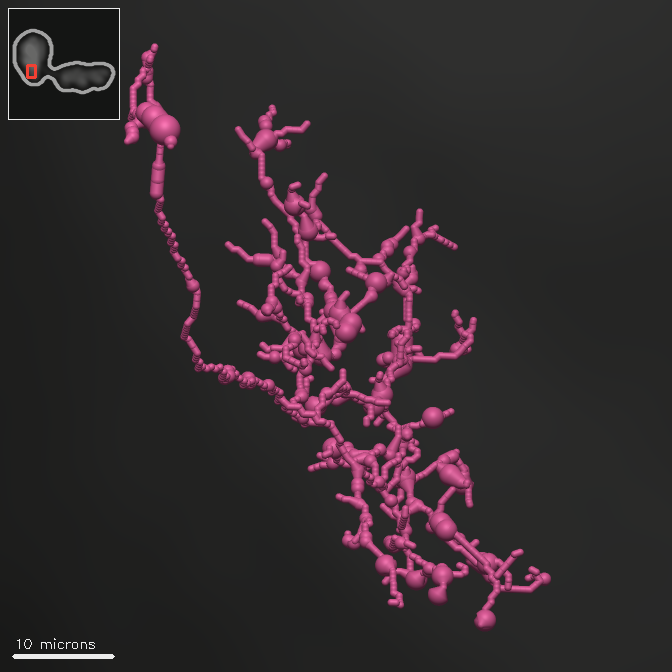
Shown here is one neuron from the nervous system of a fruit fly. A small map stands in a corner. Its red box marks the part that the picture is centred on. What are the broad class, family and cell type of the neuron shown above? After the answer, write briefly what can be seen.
It is an optic-lobe intrinsic neuron. Its family is Cm. It is of cell type Cm11a. Its cell body lies at the upper left of the picture. From top to bottom in the picture it spans about 60 microns. The picture shows dozens of branch ends.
